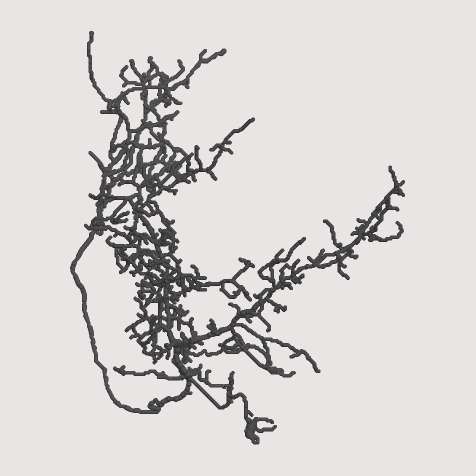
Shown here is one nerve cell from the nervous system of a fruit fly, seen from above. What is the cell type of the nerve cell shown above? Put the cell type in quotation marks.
"PS201"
